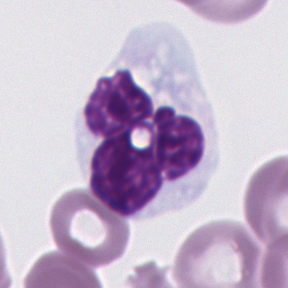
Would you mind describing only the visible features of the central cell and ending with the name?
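You'll see an oval outline narrowing toward the top. A small round clear spot sits mid-cell where the nuclear lobes meet. Plenty of pale blue-grey cytoplasm, mostly above and right of the nucleus, no distinct granules. That's a segmented neutrophil.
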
